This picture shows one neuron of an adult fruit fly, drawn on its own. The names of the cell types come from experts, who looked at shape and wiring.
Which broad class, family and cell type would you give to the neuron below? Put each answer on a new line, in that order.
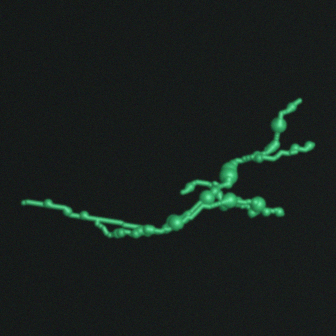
sensory neuron entering the nerve cord
class mechanosensory tactile
SNta21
